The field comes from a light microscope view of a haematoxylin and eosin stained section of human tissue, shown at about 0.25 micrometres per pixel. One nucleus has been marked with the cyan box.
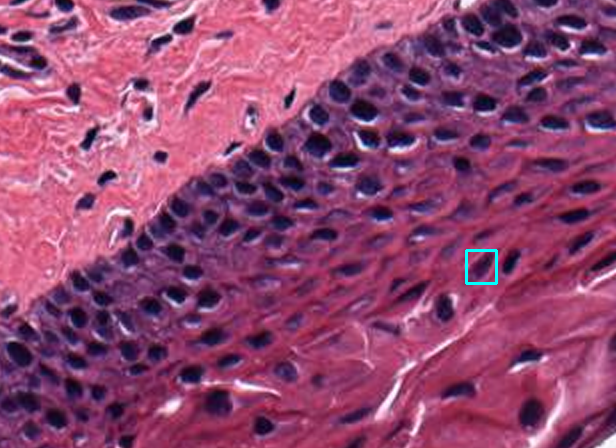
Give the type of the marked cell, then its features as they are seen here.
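The marked nucleus belongs to a squamous epithelial cell. The nucleus is an elongated, dark oval with fairly even staining, and it lies on a slant. The pink cytoplasm around the nucleus looks streaky and fibrillar, and it blends into that of neighbouring cells without a sharp outline. The cell lies among flattened cells whose nuclei and cytoplasmic streaks run in parallel slanting rows.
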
